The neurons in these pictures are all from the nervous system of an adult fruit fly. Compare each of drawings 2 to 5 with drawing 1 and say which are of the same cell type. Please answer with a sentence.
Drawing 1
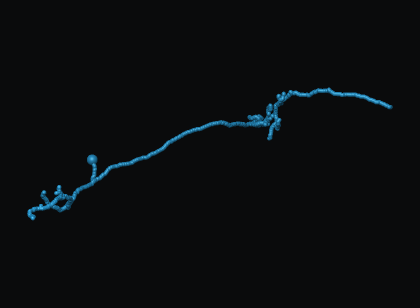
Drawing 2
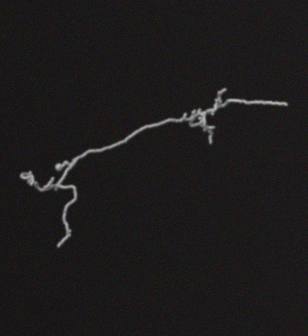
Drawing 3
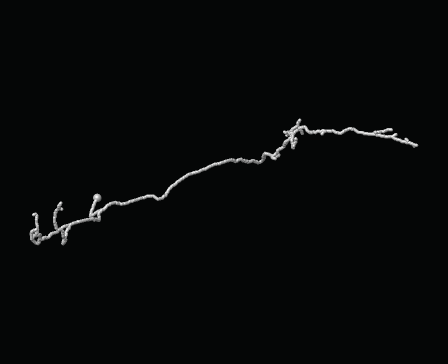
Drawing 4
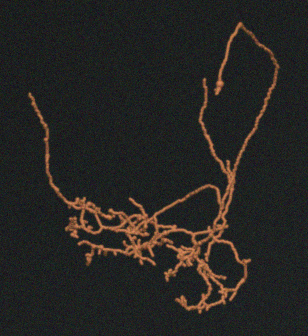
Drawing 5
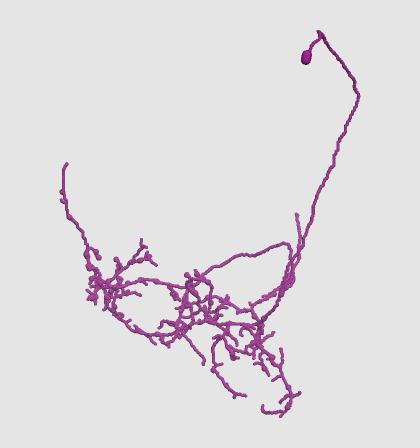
Drawing 2 and drawing 3 are of the same cell type.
